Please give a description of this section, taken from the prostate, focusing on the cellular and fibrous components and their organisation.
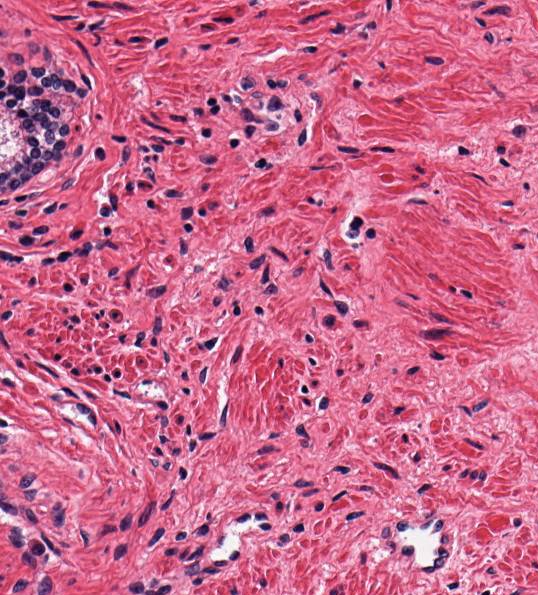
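Interlacing bundles of pink spindle cells, running in many different directions, occupy most of the field. In the upper left corner is a tight cluster of small, dark, round nuclei encircled by concentrically arranged spindle cells. Scant, pale pink, loose stroma lies between the central bundles. Small empty thin-walled vessel spaces lie mainly along the lower edge.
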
